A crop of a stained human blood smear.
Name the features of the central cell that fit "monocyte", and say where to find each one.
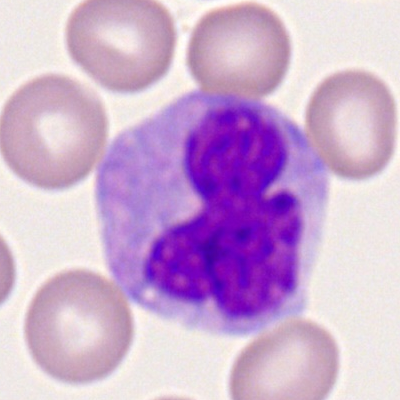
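The cell in question is a monocyte.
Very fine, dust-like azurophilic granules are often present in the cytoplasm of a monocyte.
Fine, faint pinkish granules lie like dust in the cytoplasm of this cell, in keeping with that pattern. The cytoplasm is abundant and pale lavender-blue. The nucleus sits toward the right, so the widest band of cytoplasm lies on the left. Its chromatin is deep purple and patchy, with lighter streaks running between darker clumps.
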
